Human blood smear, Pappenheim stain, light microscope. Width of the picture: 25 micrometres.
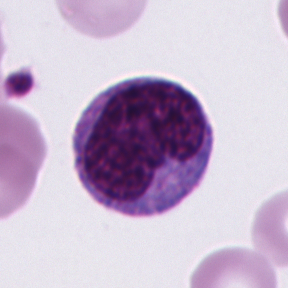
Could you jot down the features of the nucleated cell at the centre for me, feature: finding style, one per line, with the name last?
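Nuclear outline: indented on the lower right side
Nucleoli: none visible
Broadest cytoplasm: lower right, within the nuclear indentation
Vacuoles: none seen in the cytoplasm
Name: monocyte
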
